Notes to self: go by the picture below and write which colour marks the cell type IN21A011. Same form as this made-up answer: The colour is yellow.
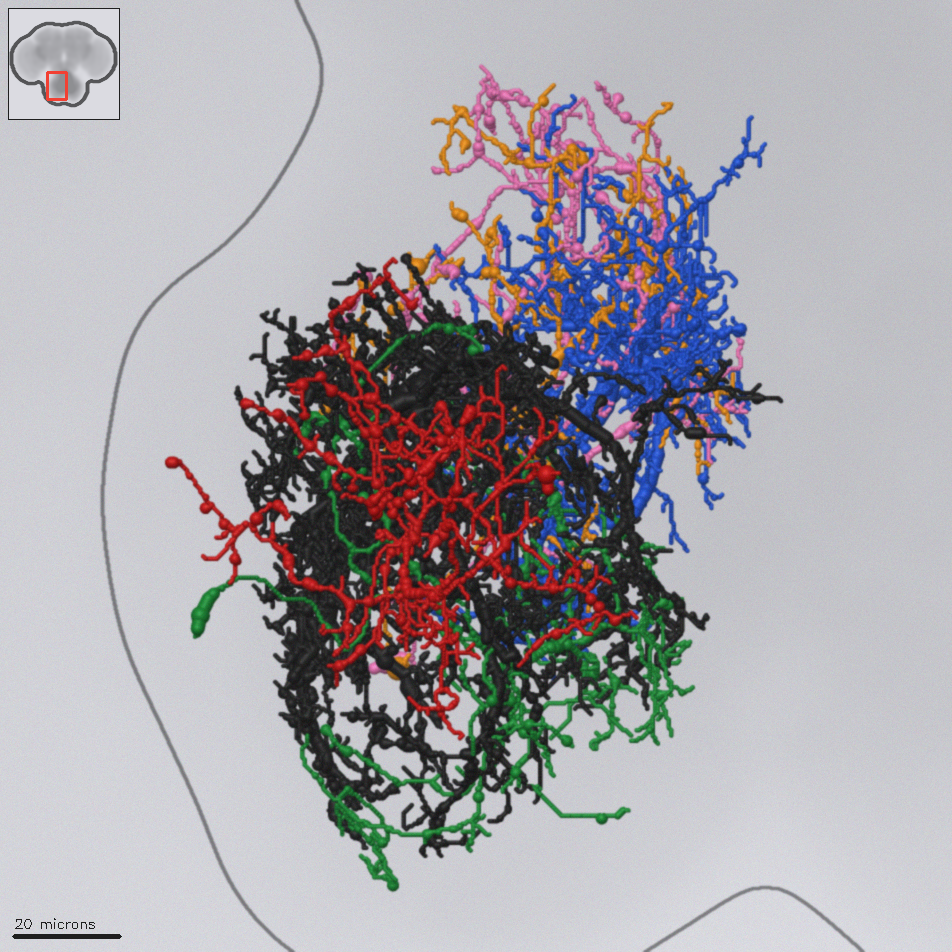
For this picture: The colour is blue.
